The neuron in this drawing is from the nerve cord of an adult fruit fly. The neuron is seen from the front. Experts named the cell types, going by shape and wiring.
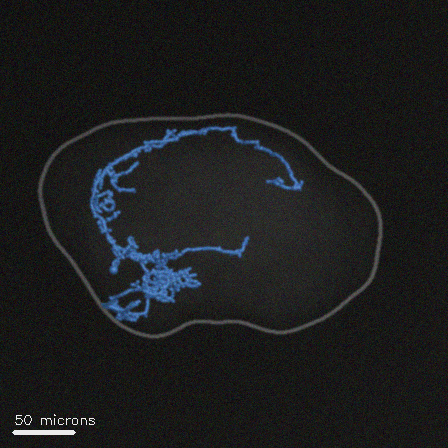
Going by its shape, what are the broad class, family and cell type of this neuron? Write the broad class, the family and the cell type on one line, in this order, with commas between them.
nerve-cord intrinsic neuron, hemilineage 19A, IN19A056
